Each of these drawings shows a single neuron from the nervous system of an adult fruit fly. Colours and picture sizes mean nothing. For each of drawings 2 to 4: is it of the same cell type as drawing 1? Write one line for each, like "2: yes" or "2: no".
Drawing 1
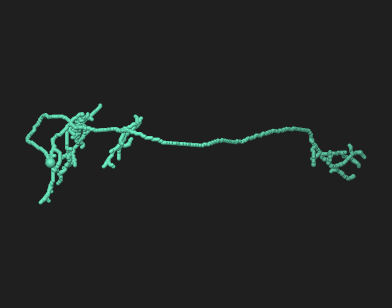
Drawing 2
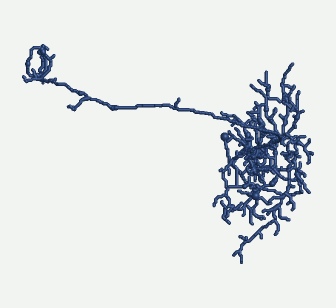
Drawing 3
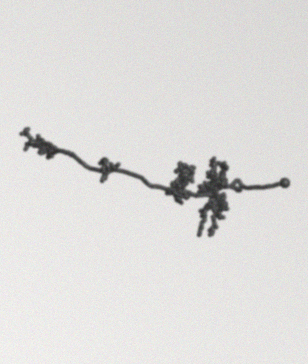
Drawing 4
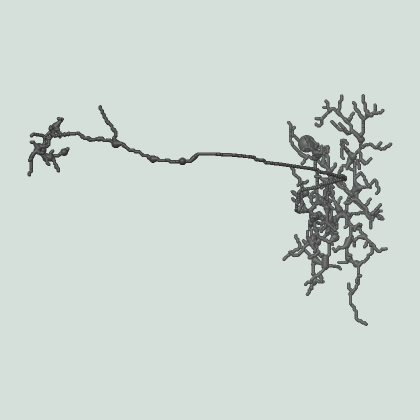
2: no
3: yes
4: no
